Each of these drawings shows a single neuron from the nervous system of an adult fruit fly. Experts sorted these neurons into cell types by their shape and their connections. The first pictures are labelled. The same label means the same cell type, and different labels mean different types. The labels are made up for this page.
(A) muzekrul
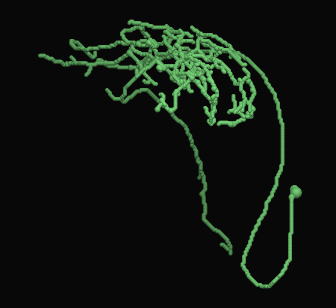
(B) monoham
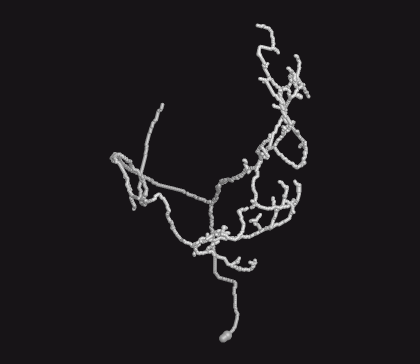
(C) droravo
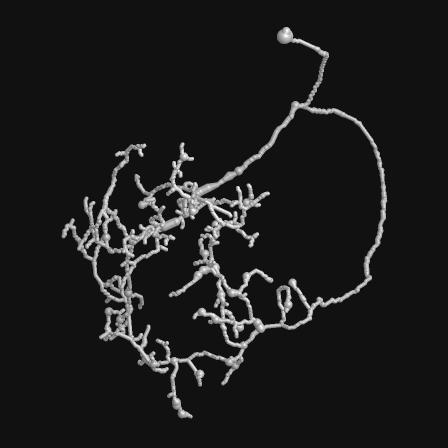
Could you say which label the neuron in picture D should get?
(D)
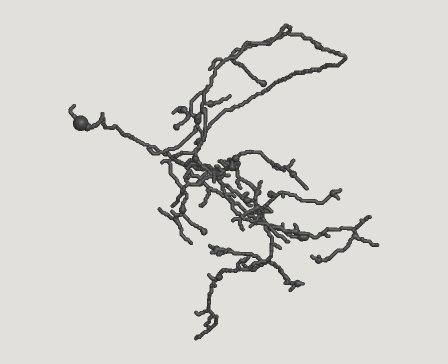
monoham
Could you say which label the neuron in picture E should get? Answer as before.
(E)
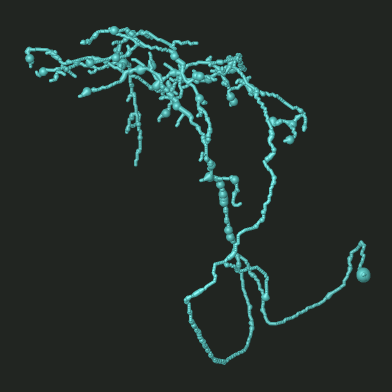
monoham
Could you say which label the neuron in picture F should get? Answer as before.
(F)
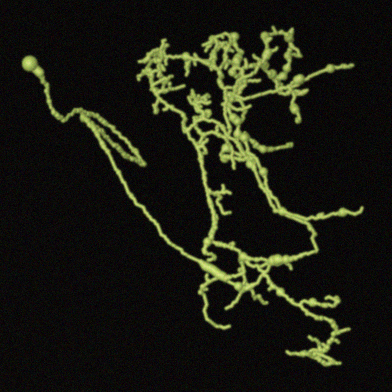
muzekrul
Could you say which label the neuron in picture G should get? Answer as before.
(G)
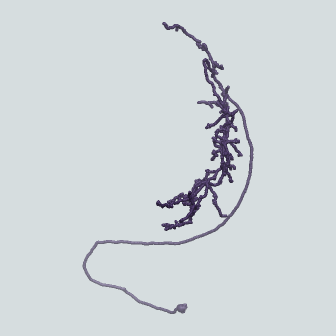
muzekrul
